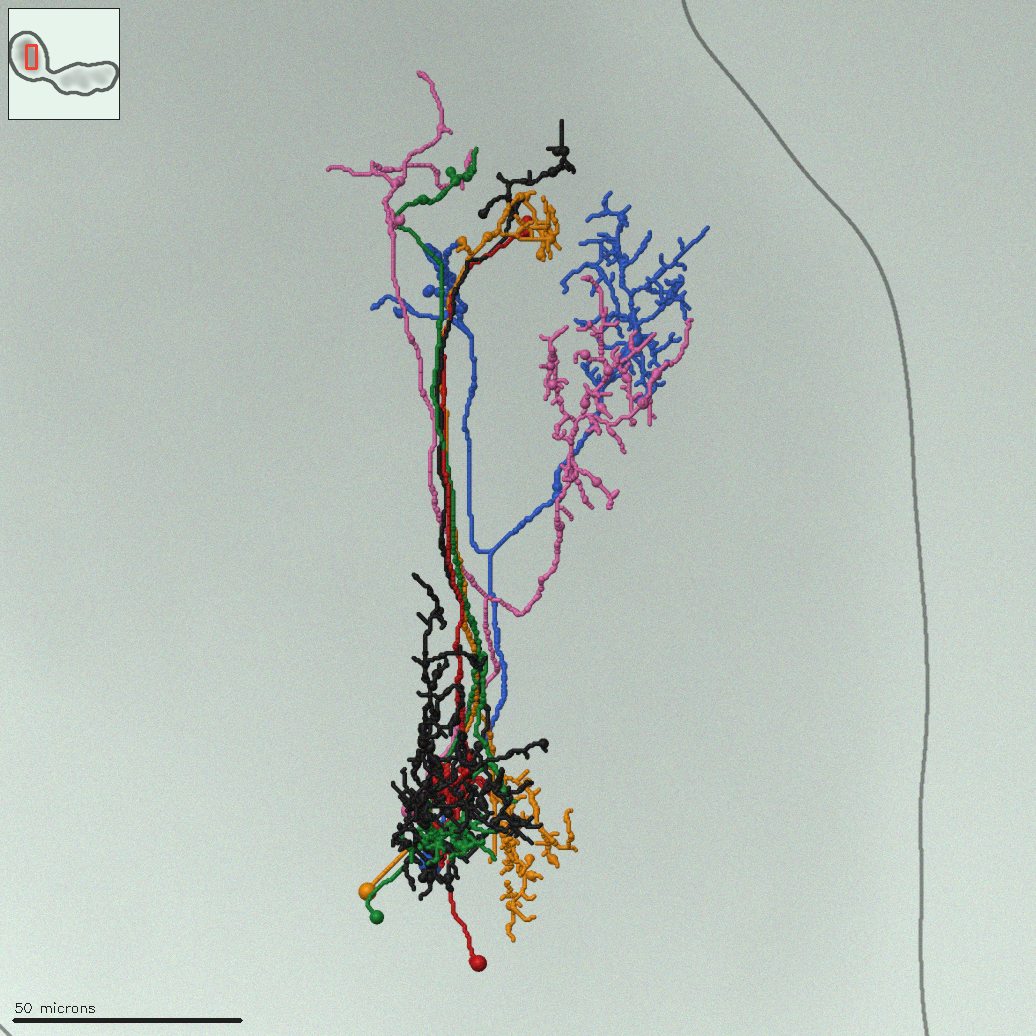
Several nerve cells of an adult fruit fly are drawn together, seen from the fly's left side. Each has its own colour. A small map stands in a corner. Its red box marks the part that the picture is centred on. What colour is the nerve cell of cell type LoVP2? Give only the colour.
pink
